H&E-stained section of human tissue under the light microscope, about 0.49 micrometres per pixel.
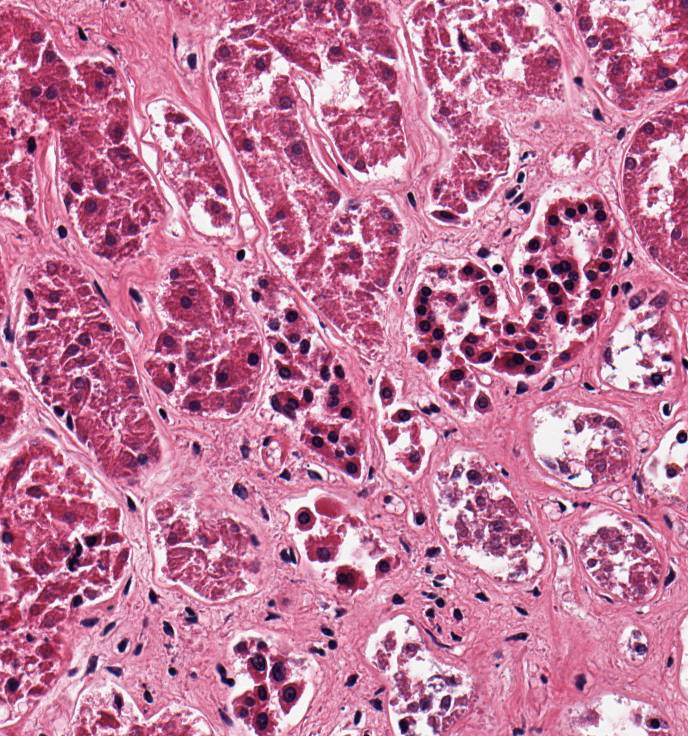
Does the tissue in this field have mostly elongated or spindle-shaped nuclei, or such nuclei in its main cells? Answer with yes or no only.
No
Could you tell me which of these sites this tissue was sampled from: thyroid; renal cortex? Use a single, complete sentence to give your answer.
This tissue was sampled from the renal cortex.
